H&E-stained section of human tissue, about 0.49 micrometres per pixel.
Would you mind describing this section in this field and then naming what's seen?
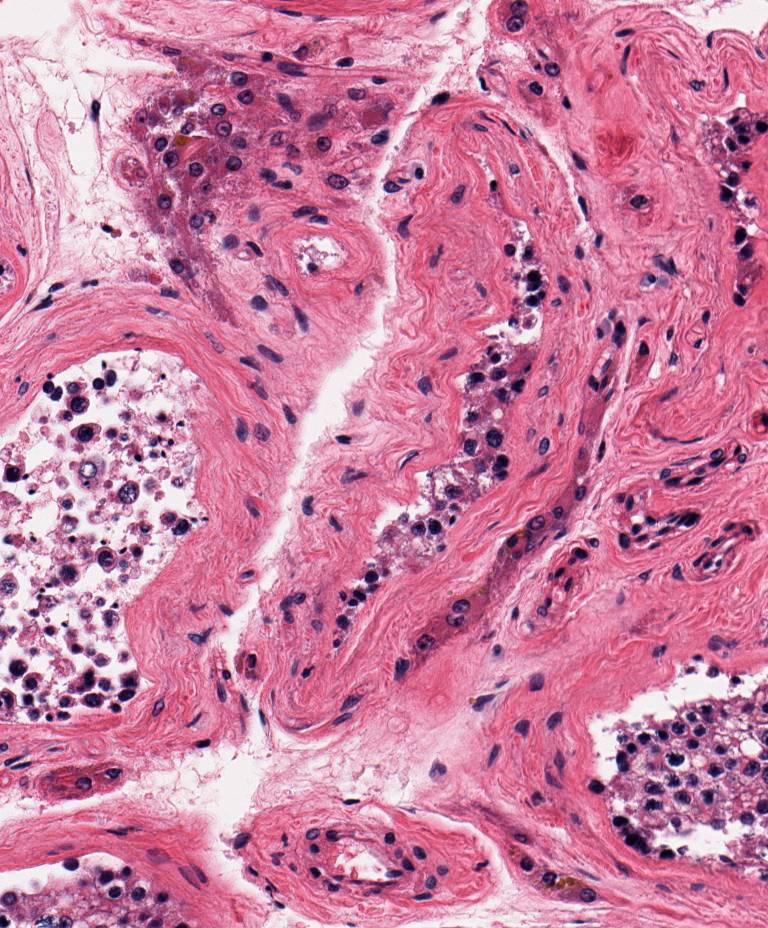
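Thick, wavy pink collagen in concentric bands dominates the field around rounded and elongated tubular profiles, with flattened spindle nuclei in their broad laminated walls. The elongated central profile holds a narrow, loose band of dark-nucleated cells without an orderly layered lining. This is testis.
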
